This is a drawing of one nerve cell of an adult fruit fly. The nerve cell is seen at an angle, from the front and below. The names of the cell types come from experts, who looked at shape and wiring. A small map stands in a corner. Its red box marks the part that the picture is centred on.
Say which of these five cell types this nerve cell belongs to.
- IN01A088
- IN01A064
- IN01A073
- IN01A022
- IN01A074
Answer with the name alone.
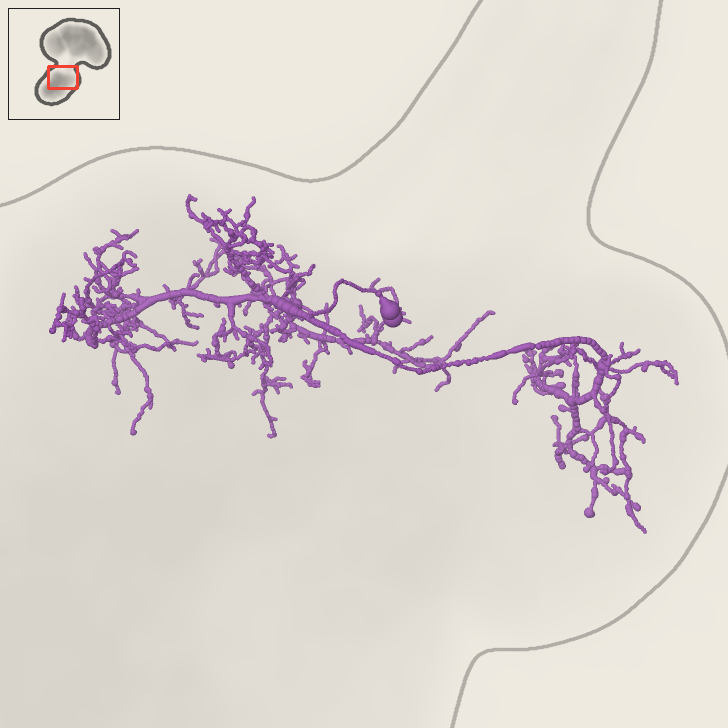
IN01A022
